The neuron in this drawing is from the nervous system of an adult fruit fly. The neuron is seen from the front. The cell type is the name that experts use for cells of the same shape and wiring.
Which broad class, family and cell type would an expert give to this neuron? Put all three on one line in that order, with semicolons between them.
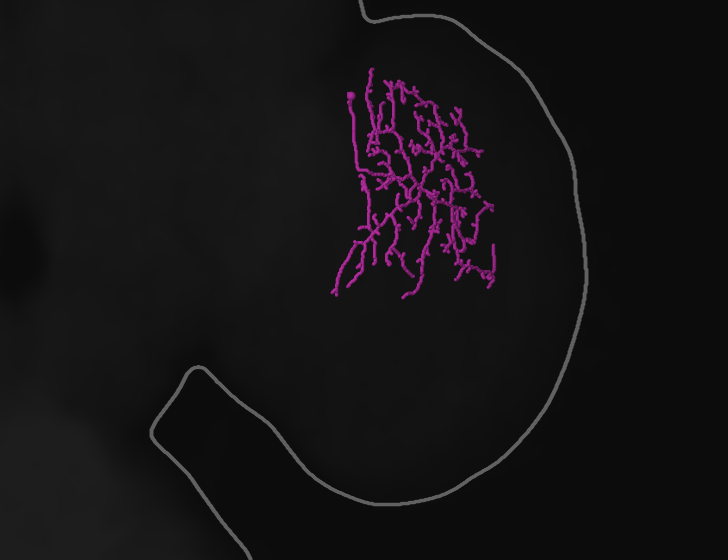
optic-lobe intrinsic neuron; Cm; Cm21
